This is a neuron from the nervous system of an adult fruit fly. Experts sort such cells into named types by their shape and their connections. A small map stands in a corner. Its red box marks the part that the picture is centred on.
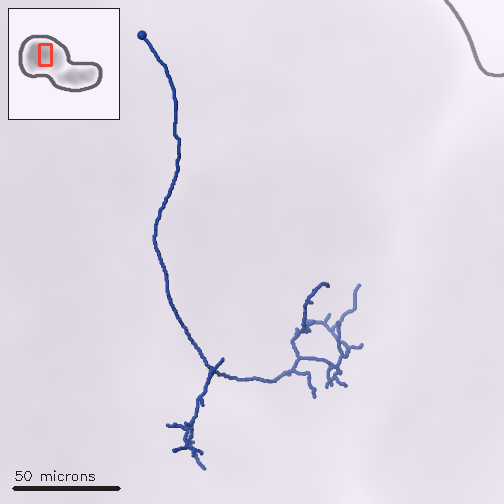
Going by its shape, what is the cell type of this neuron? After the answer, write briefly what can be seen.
Its cell type is WED103. This is a central-brain intrinsic neuron. Its cell body lies at the upper left of the picture. From top to bottom in the picture it spans about 200 microns.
